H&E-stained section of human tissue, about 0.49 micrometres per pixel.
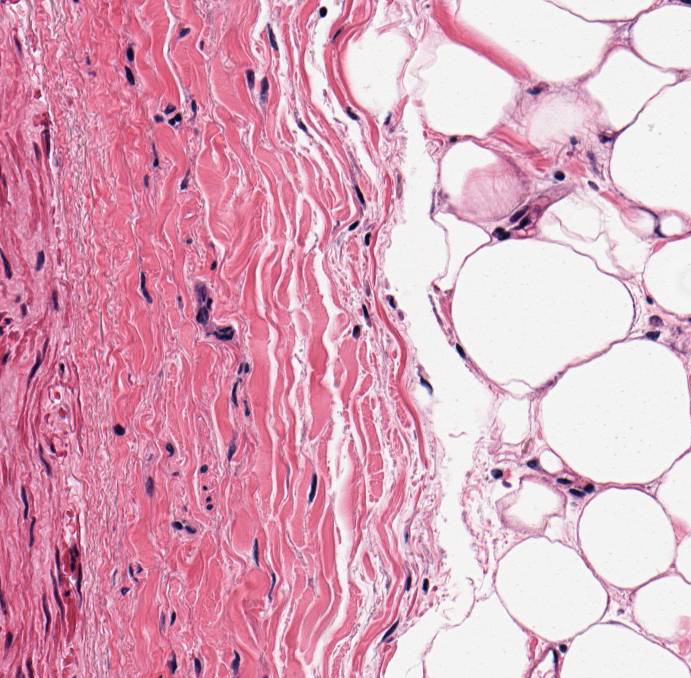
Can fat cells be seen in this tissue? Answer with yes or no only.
Yes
